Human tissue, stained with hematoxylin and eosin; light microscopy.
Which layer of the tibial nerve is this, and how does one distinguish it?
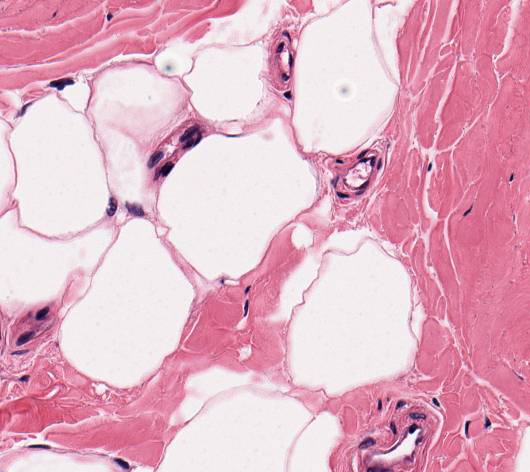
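I'd call this fat. Large, empty, polygonal fat cells fill most of the left and centre, each a single large clear space bounded by a thin membrane.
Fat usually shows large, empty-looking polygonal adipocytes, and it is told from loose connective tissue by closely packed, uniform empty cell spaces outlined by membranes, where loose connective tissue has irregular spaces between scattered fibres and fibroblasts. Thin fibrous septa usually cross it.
Here thin pink strands of connective tissue run between the fat cells. No epithelium is present anywhere in the field.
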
